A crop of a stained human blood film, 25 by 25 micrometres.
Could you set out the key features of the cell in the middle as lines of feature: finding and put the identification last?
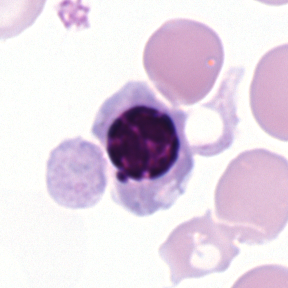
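Chromatin: very dark purple, coarsely clumped, with thin paler streaks running between the clumps
Nuclear edge: a small dark knob bulging out at the lower left
Nuclear outline: round
Nuclear size: about 7 micrometres across
Cytoplasm: pale greyish blue
Cytoplasmic rim: widest below the nucleus
Cell: normoblast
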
